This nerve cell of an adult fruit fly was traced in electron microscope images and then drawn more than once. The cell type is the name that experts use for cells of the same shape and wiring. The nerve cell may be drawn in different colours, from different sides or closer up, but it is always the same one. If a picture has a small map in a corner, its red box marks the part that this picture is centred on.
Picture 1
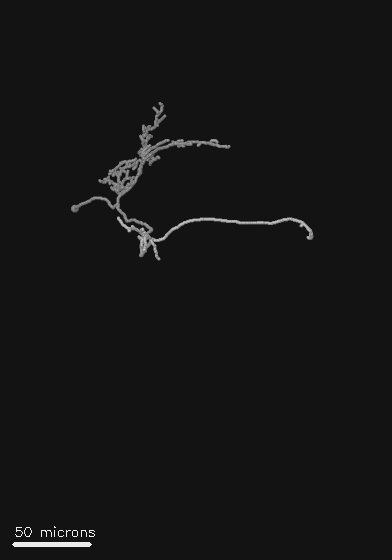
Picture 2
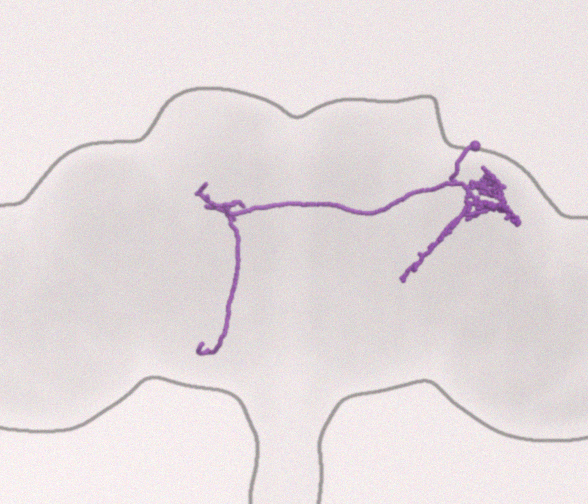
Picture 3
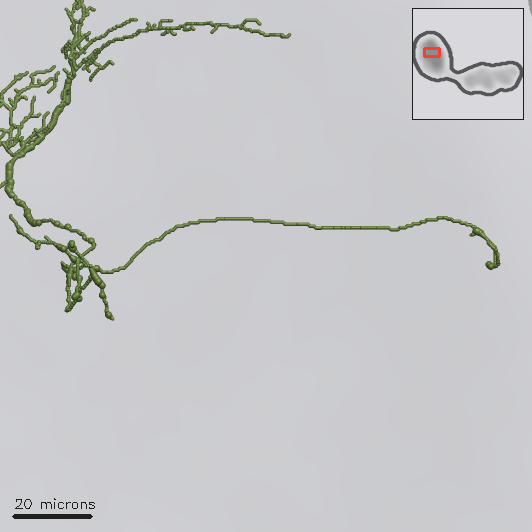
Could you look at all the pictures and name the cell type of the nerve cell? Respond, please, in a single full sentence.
This nerve cell falls under the cell type AOTU038.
